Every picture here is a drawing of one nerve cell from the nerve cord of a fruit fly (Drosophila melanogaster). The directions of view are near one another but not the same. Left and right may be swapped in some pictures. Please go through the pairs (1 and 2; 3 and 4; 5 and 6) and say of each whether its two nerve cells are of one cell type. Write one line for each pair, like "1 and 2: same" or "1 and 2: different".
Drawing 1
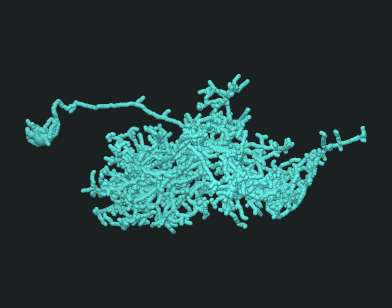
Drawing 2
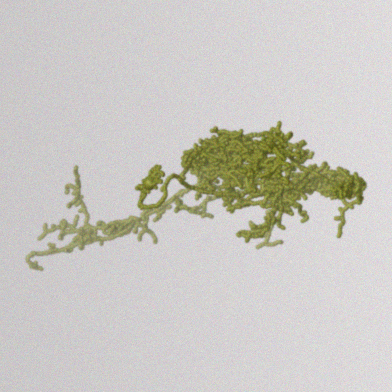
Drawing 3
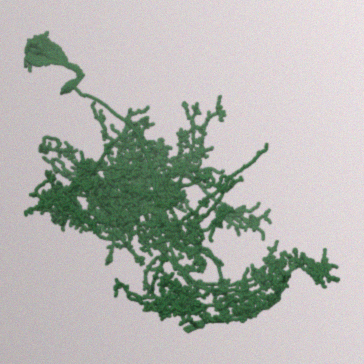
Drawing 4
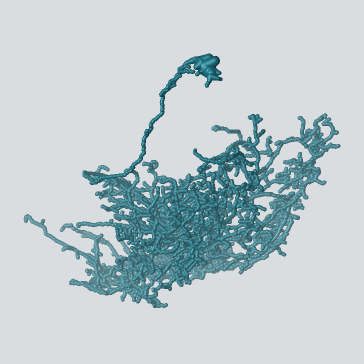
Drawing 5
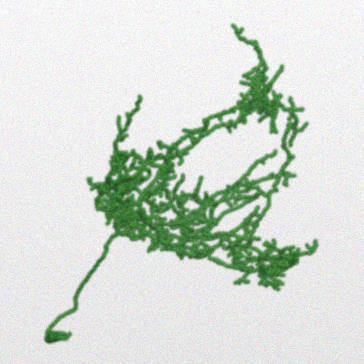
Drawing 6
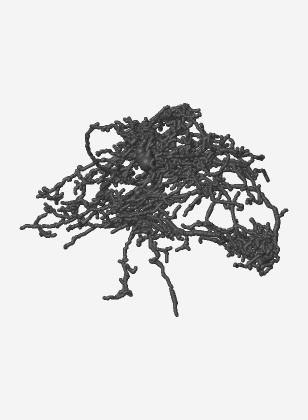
1 and 2: same
3 and 4: same
5 and 6: different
